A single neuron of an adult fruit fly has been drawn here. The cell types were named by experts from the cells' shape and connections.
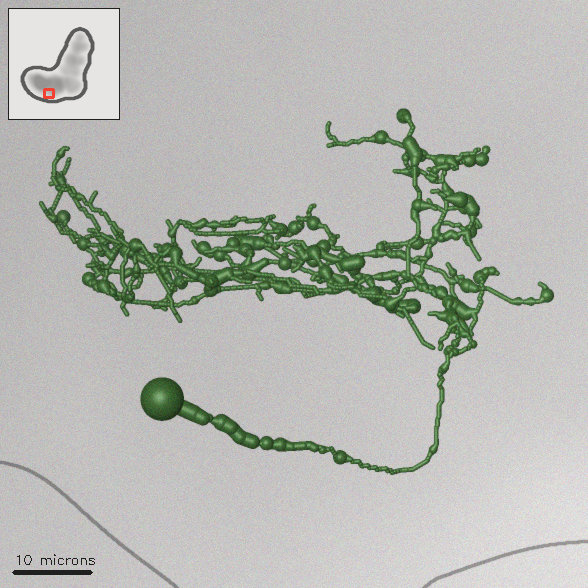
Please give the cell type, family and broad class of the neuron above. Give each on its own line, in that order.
GNG319
hemilineage TRdm
central-brain intrinsic neuron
